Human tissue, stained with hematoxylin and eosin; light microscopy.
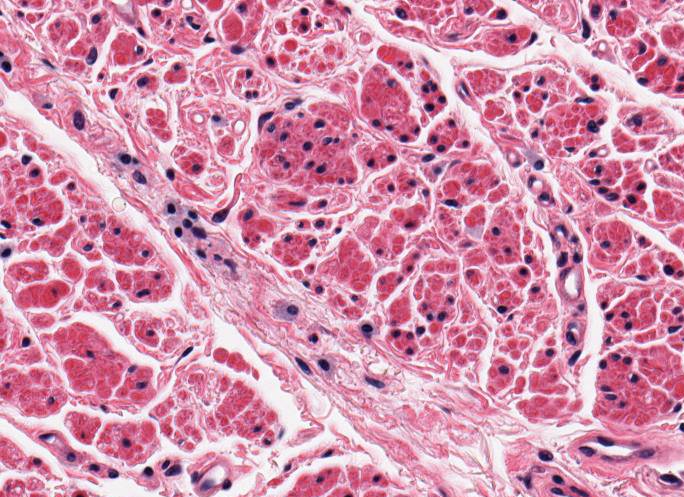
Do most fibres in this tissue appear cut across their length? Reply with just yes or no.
Yes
